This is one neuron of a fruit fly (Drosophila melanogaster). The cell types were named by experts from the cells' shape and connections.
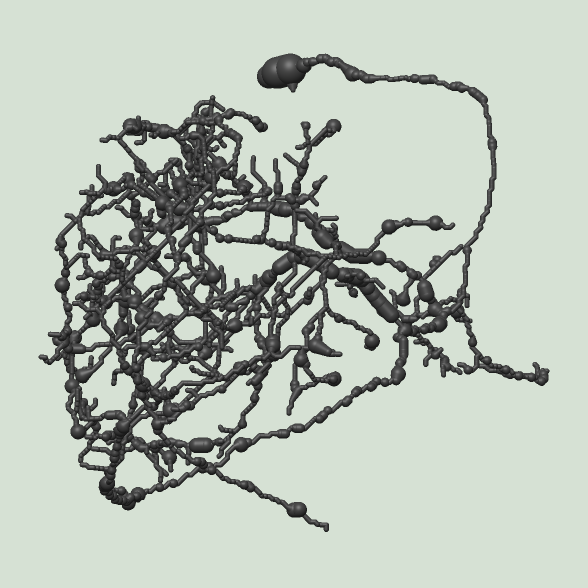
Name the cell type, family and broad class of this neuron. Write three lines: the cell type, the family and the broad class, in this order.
SLP327
hemilineage VLPd&p1_posterior
central-brain intrinsic neuron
